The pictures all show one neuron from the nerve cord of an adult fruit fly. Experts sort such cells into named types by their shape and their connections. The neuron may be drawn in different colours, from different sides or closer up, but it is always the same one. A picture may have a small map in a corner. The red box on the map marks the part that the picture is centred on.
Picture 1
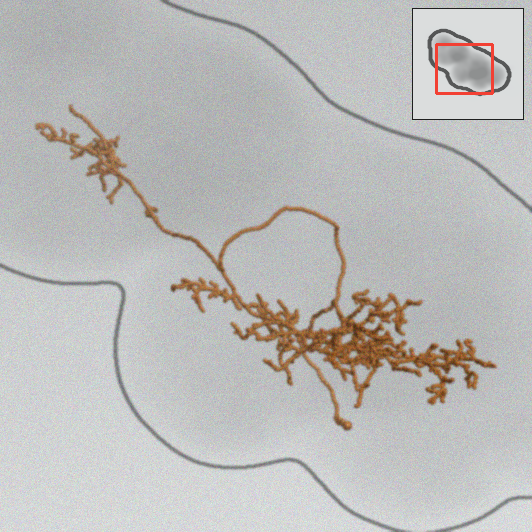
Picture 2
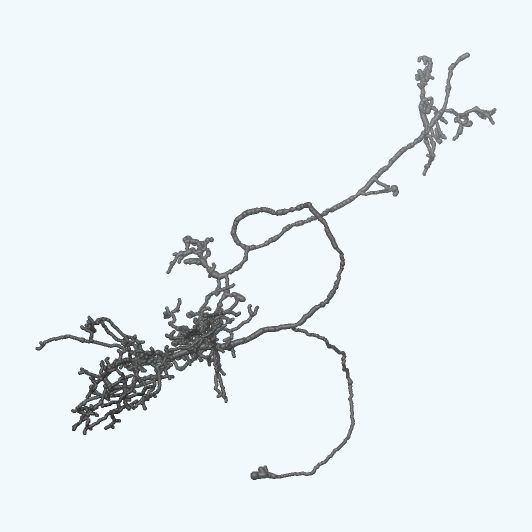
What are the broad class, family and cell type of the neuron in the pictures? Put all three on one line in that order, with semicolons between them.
nerve-cord intrinsic neuron; hemilineage 06B; IN06B022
